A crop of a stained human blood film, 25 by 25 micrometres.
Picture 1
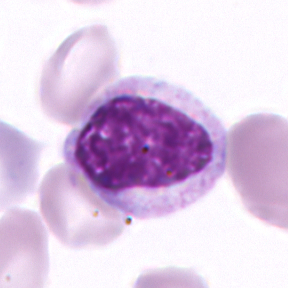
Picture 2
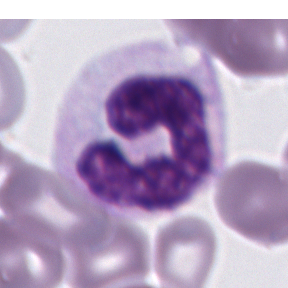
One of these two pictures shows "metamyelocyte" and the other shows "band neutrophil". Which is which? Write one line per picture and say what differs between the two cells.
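Picture 1 – metamyelocyte. The nucleus is a single oval mass, longer from side to side than from top to bottom, without lobes.
Picture 2 – band neutrophil. The nucleus is a thick curved band shaped like a C whose open side faces left.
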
